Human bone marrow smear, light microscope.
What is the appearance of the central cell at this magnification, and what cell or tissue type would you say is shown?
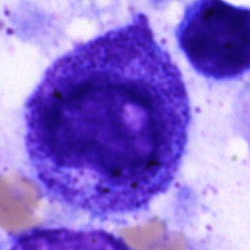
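A roughly round outline carries a small pointed bulge at its top. Numerous fine purple granules are scattered through the cytoplasm, in which no vacuoles are seen. Along the lower edge of the nucleus lie a few darker, almost black dots. This is a promyelocyte.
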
